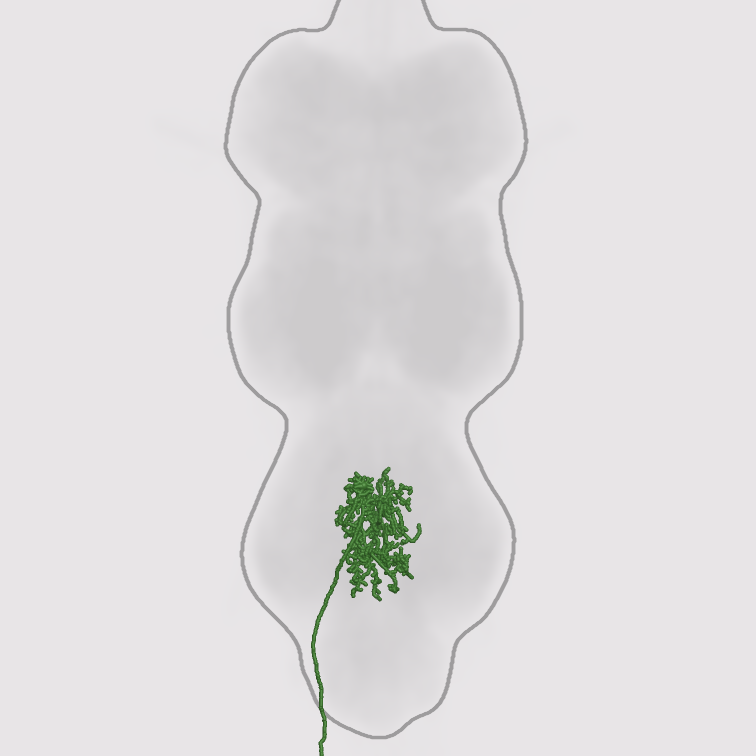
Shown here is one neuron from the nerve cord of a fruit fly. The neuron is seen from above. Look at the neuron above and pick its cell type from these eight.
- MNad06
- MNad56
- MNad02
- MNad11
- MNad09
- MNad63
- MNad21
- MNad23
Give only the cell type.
MNad56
